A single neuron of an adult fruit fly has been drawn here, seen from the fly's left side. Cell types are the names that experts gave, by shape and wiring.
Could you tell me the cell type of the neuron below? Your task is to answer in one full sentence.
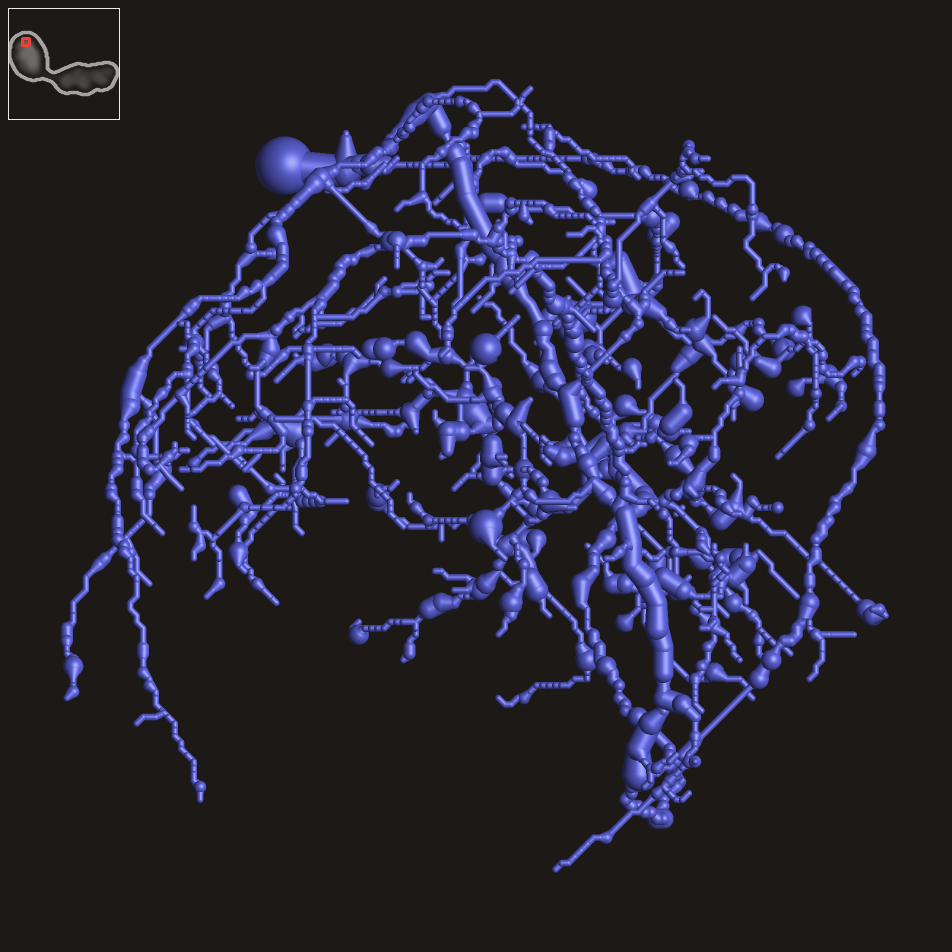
This neuron is categorized as cell type SMP335.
